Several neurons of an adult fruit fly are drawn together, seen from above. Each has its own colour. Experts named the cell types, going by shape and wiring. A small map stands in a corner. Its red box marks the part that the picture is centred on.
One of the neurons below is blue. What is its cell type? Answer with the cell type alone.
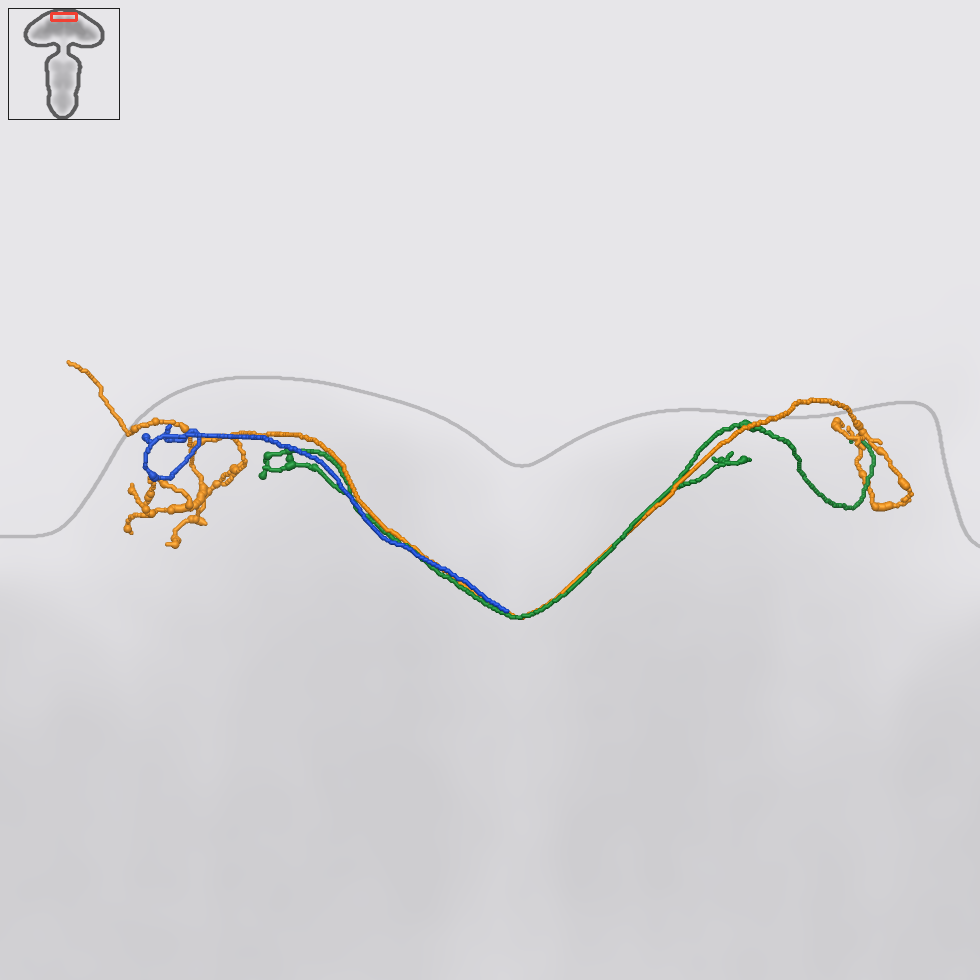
ORN_VA1d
